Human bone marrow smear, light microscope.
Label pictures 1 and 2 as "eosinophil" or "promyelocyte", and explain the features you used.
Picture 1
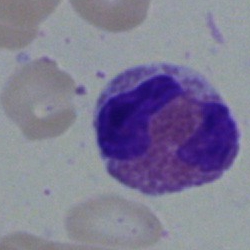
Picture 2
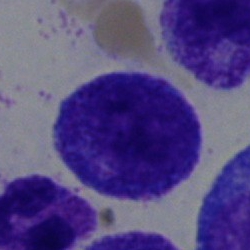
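Let's take them in turn: picture 1 is the eosinophil, and picture 2 is the promyelocyte. Begin with the chromatin, because that is where they part most clearly; in picture 1 it is dark purple and condensed.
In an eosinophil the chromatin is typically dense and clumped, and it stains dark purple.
In picture 2, by contrast, the chromatin looks finely granular and evenly spread, with no coarse dark clumps, and the nucleus stains a deep blue-purple throughout. You'll also notice that no nucleoli are visible in the nucleus of picture 1. Now look at what the two share: each has a round, smooth outline, and neither shows vacuoles. Around them, red cells lie near picture 1 to the left and below without touching it, and small scattered purple dots sit in the background to the upper left of picture 2.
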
